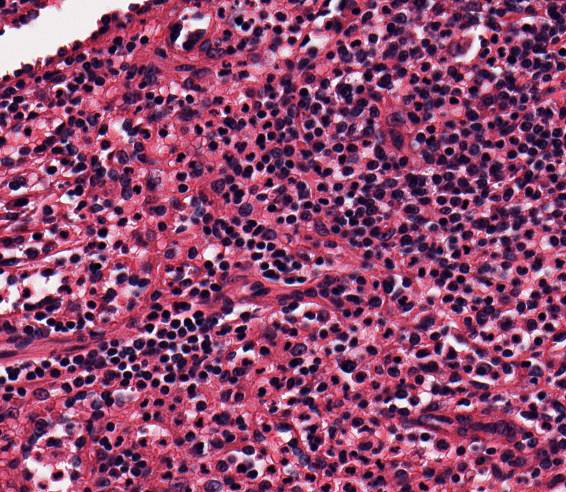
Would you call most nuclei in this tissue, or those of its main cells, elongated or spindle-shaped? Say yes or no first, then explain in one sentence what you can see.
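No. Most cells are small, with round, dense, dark-staining nuclei.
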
